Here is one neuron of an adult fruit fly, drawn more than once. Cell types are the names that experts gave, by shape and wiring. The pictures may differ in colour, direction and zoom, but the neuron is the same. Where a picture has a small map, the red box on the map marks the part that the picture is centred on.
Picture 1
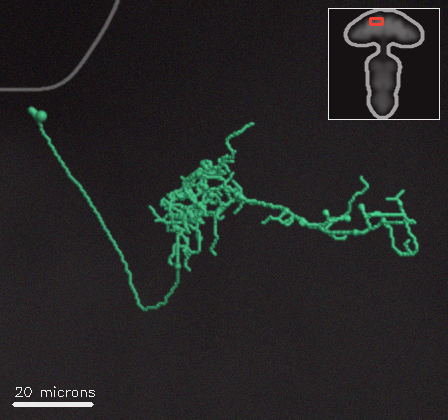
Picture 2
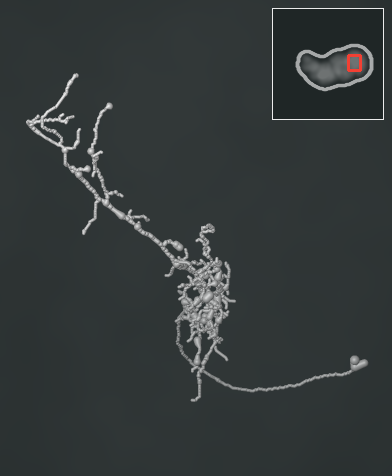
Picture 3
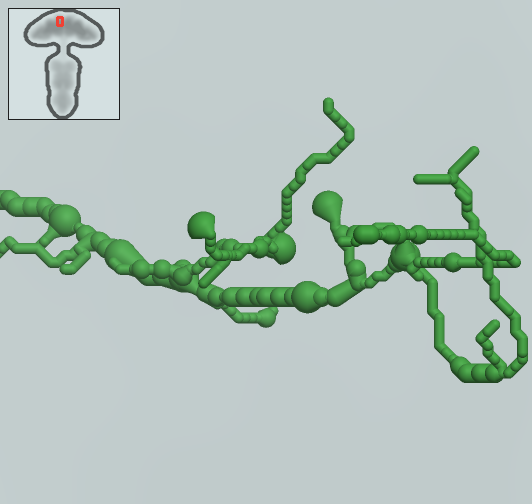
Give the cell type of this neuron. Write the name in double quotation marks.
"CB3065"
